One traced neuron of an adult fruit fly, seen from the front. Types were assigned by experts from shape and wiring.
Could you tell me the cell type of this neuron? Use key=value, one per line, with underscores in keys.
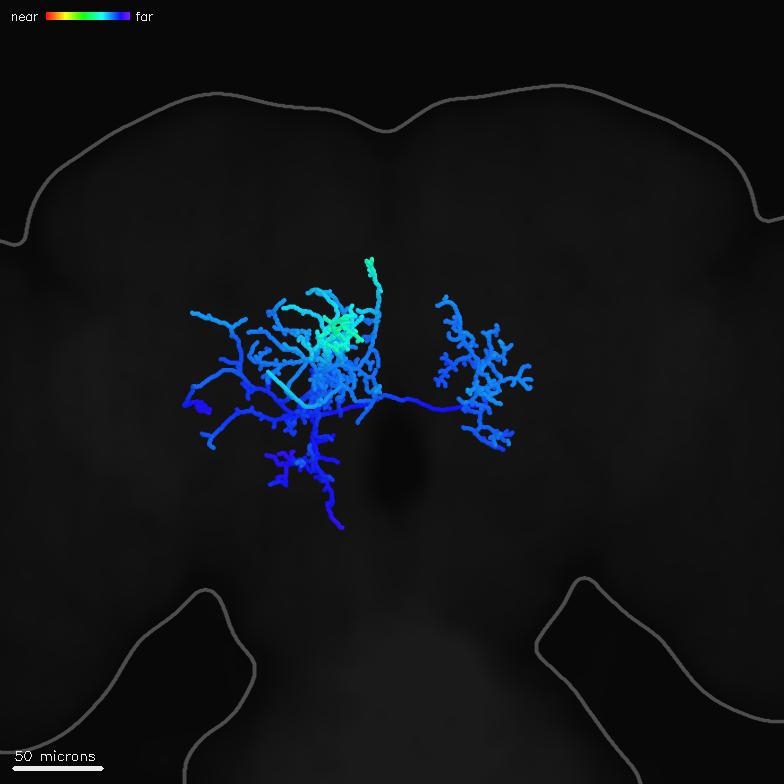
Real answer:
cell_type=PS172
